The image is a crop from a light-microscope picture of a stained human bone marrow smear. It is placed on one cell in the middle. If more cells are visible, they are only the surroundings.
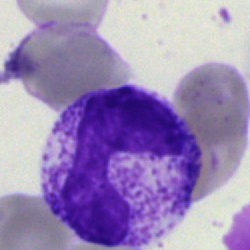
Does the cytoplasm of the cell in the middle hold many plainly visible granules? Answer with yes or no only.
Yes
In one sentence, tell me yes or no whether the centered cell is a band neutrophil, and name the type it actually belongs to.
Yes, a band neutrophil is what the central cell is.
